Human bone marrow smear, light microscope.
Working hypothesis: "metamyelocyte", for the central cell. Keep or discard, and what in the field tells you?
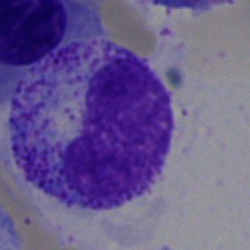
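Two features decide: the cytoplasm holds many purple granules, and the chromatin is moderately condensed and granular rather than smooth.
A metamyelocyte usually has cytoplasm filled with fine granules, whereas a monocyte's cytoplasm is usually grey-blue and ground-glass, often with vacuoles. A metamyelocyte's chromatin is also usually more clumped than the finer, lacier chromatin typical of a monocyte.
On both counts the cell is a metamyelocyte rather than a monocyte, so the name fits. The nucleus is indented, its concave side facing left, and it sits off-centre toward the right of the cell. No distinct nucleoli are visible. Beside the nuclear indentation, the cytoplasm shows a paler, less granular area.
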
